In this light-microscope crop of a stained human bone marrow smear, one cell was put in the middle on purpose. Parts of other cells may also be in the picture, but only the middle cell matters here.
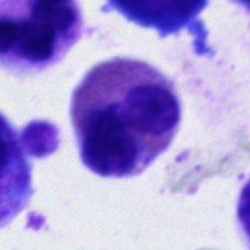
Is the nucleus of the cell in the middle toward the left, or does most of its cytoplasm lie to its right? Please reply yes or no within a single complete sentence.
No, the bulk of the cytoplasm is located to the left of the nucleus.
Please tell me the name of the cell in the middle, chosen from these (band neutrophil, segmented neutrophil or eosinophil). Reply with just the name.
eosinophil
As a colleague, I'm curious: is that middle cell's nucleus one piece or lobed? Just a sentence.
This cell has a nucleus made up of two or more segments.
